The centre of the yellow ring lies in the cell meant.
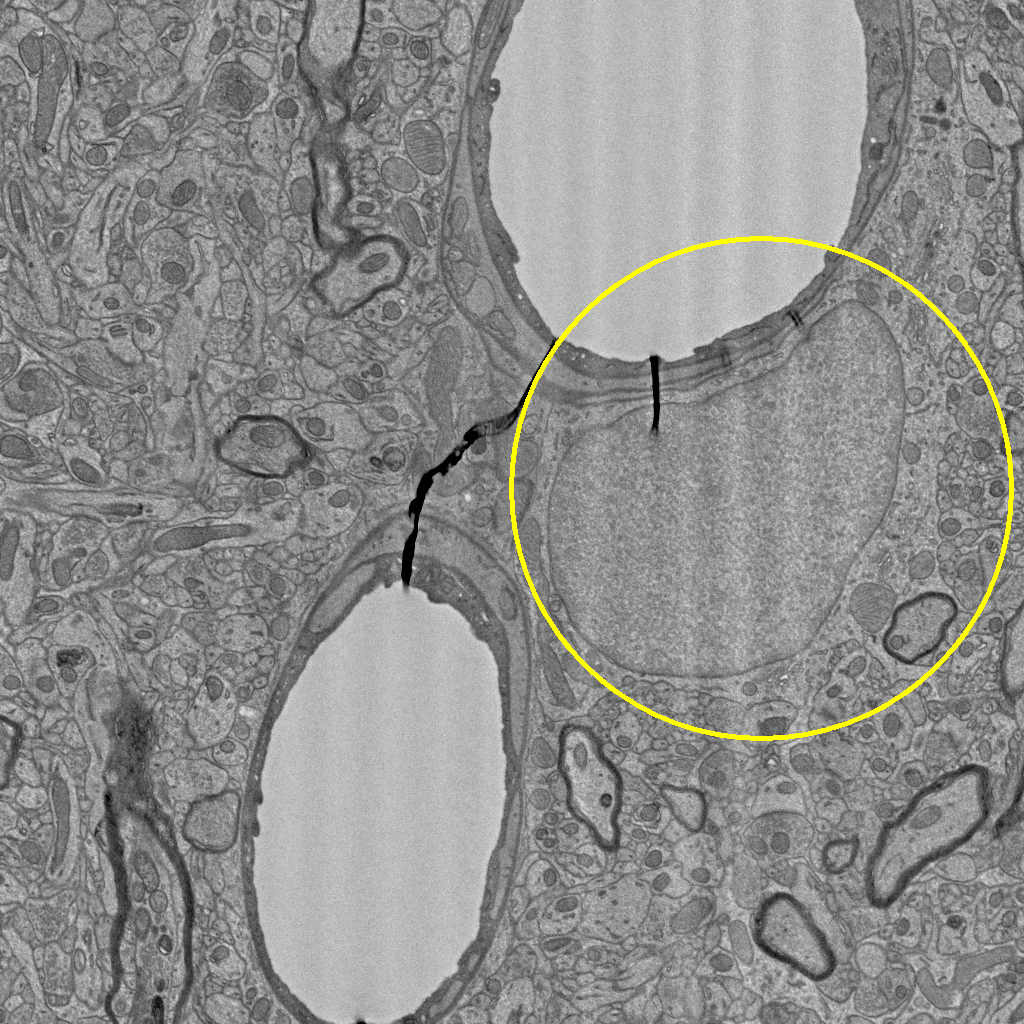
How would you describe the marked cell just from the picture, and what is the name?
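There's a large bean-shaped oval nucleus, whole inside the ring, its envelope smooth with no deep folds. The chromatin's finely granular and evenly spread, no thick dark band along the envelope, and there are no dark dense bodies in the surrounding cytoplasm. That's an astrocyte.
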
